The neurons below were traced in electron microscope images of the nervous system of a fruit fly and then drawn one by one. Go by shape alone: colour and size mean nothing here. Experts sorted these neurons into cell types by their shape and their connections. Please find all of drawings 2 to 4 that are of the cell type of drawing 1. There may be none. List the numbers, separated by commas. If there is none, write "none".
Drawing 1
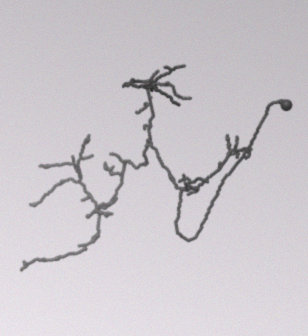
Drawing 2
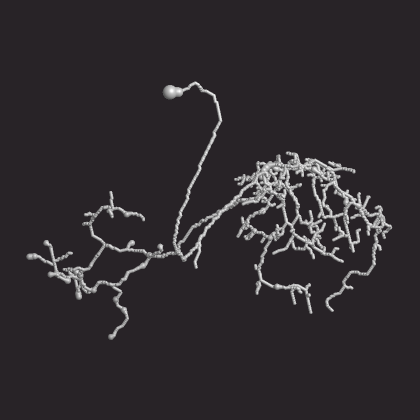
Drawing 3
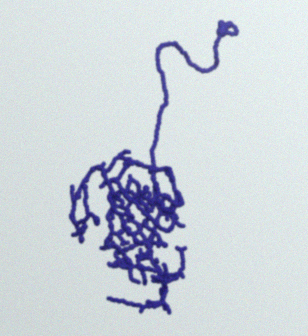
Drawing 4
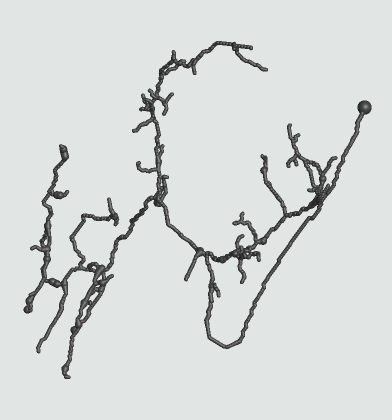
4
